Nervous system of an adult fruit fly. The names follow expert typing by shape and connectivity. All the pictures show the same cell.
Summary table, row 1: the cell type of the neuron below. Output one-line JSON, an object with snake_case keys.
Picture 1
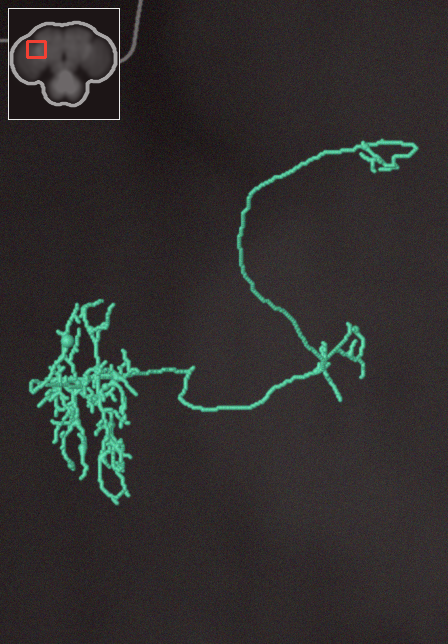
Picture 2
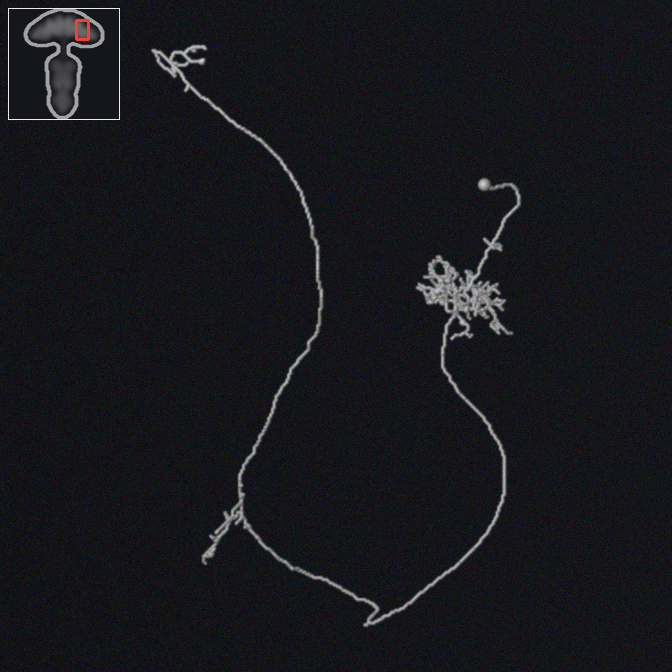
{"cell_type": "MeTu4a"}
